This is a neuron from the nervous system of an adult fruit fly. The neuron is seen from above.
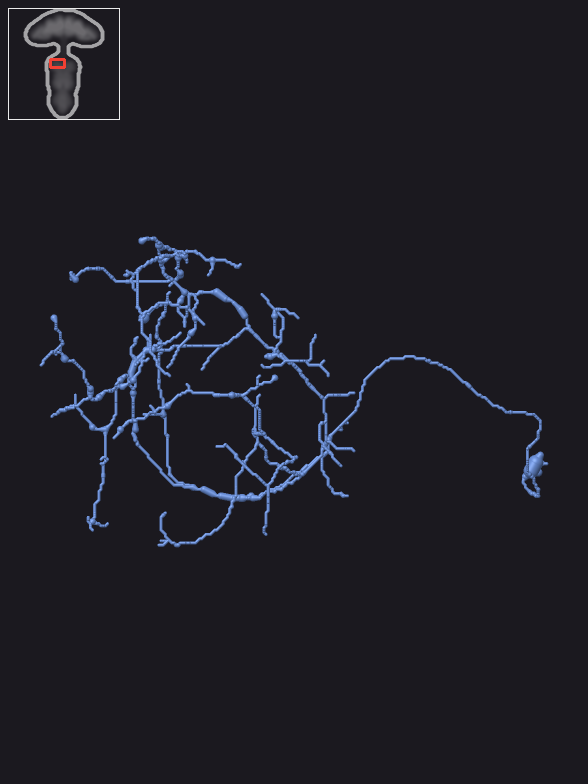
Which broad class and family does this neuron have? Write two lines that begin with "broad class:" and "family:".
broad class: nerve-cord intrinsic neuron
family: hemilineage 14A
